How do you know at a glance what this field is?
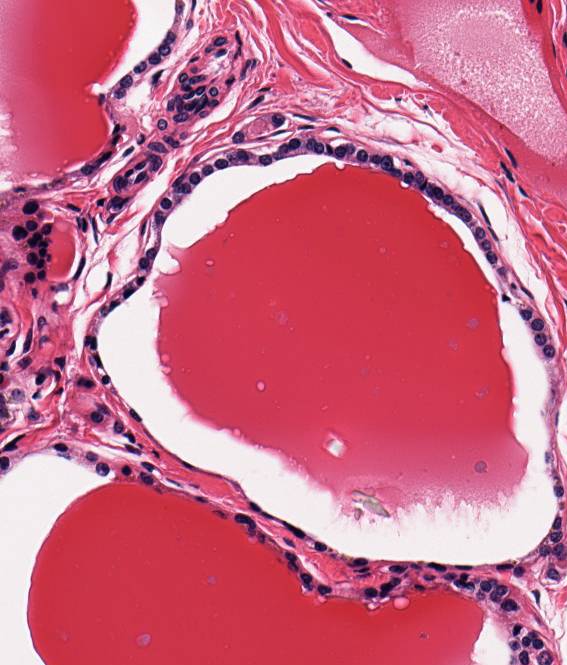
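The structure shown is a thyroid follicle. Large rounded closed follicles fill most of the field, one whole at the centre. One layer of low cuboidal to flattened cells lines the central follicle, and their small, round, dark nuclei are evenly spaced and do not overlap.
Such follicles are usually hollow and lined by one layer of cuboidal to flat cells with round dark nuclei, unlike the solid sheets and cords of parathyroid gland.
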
